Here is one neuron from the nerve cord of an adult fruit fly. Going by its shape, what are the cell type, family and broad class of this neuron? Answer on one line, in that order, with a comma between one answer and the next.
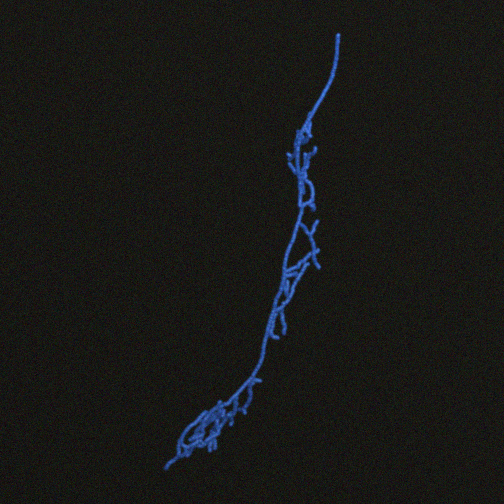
DNae001, hemilineage WEDd1, descending neuron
